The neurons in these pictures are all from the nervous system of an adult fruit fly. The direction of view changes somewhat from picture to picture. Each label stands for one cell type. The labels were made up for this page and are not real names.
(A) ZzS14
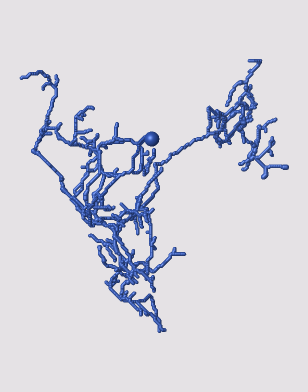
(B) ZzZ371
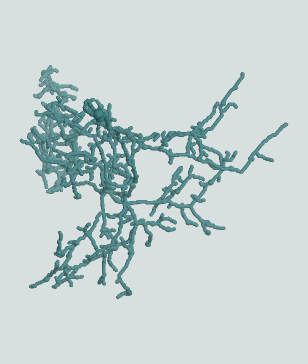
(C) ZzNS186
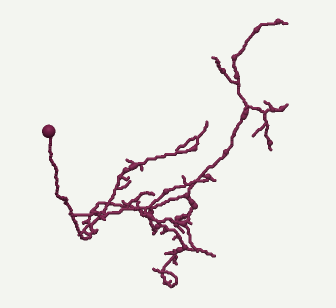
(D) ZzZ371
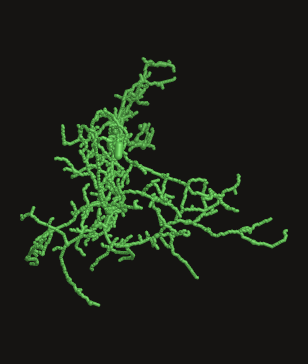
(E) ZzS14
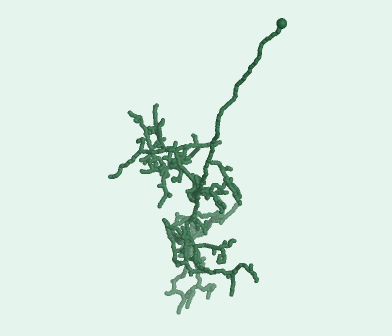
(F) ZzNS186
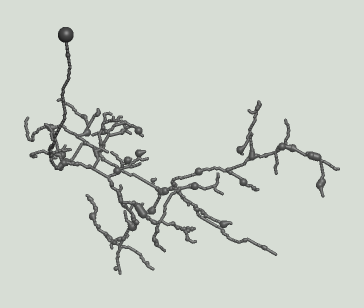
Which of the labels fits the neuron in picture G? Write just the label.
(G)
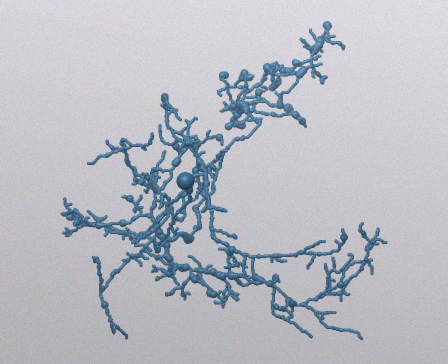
ZzZ371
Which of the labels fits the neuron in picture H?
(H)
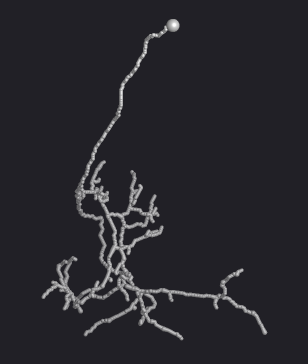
ZzNS186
